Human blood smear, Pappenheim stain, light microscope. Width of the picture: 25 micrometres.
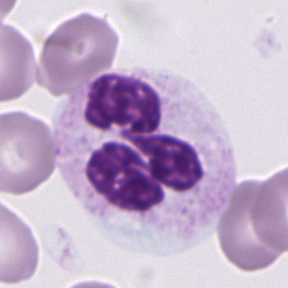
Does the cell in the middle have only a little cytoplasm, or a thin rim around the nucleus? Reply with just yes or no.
No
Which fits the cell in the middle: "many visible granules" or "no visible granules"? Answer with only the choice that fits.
Many visible granules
